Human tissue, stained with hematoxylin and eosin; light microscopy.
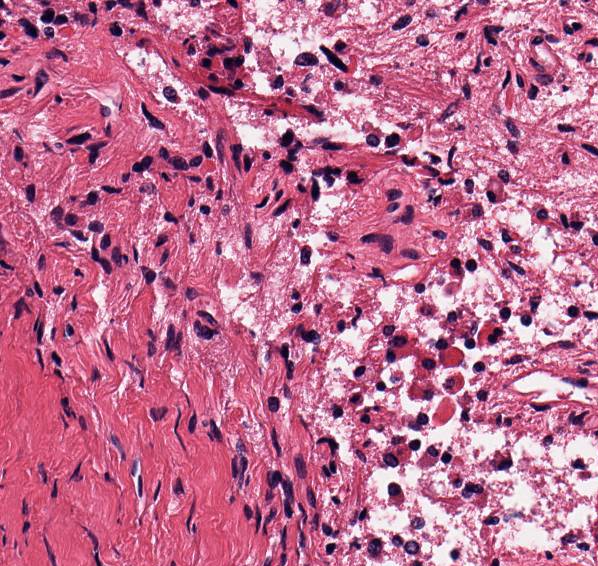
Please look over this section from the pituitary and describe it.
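On the left the field is denser and fibrous; on the right it's looser and paler. Down in the lower right you've got a cluster of rounded cells with plenty of pink cytoplasm. Scattered through that loose right half, most nuclei are small, round and dark. There's no epithelium and there are no glands anywhere here.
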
